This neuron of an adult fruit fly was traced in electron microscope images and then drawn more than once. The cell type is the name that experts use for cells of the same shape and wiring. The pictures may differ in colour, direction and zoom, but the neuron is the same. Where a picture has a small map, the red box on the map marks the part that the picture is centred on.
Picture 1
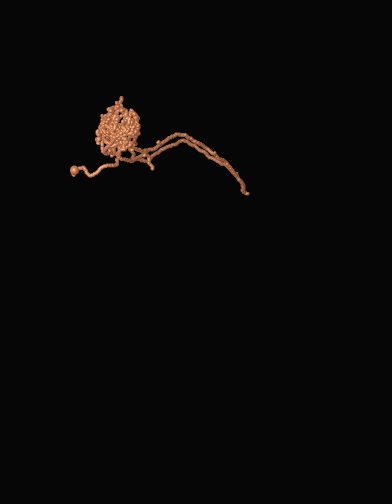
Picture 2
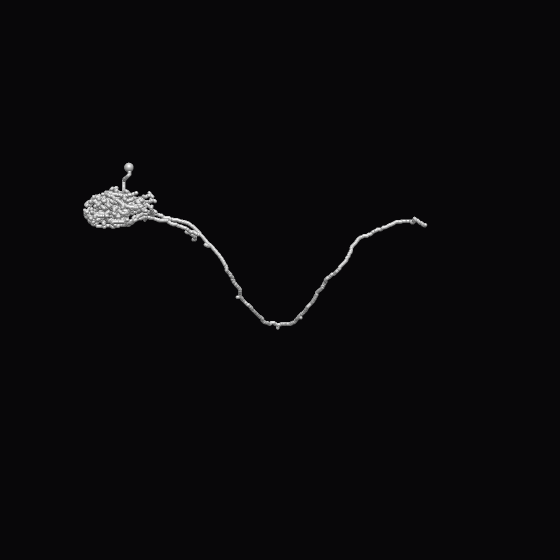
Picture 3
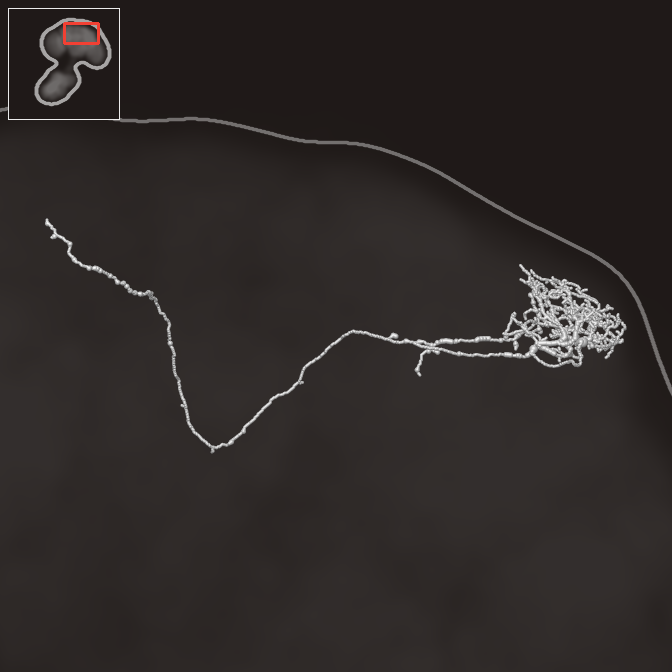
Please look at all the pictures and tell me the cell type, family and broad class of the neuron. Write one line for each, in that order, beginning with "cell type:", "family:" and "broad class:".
cell type: AOTU008
family: hemilineage AOTUv3_dorsal
broad class: central-brain intrinsic neuron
